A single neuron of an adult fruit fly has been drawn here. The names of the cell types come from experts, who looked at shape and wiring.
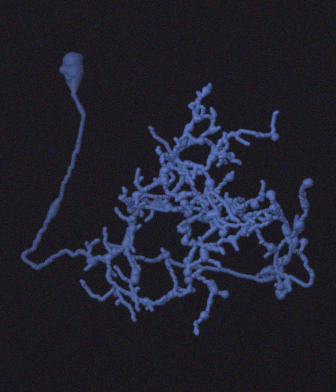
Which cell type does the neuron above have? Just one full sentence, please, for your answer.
The cell type carried by this neuron is LHAV4i1.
